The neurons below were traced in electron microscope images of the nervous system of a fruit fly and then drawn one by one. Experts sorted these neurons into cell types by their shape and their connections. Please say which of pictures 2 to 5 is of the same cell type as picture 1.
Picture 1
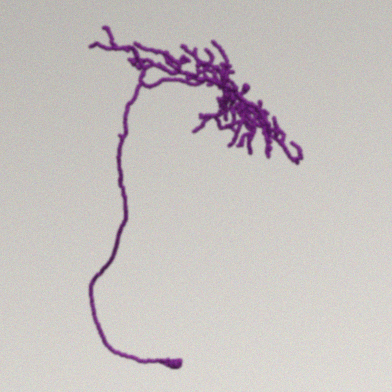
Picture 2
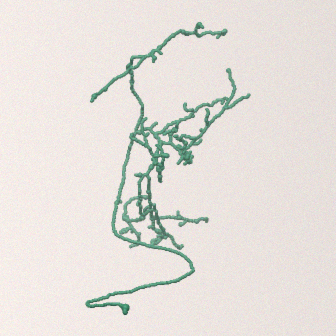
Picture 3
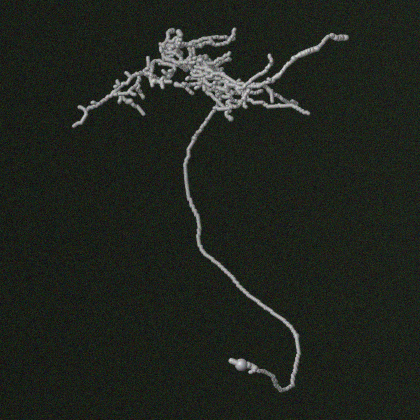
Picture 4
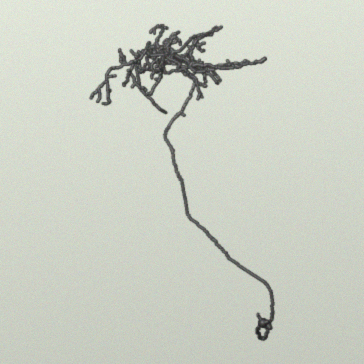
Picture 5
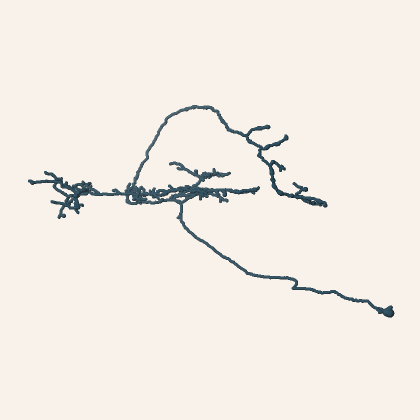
4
